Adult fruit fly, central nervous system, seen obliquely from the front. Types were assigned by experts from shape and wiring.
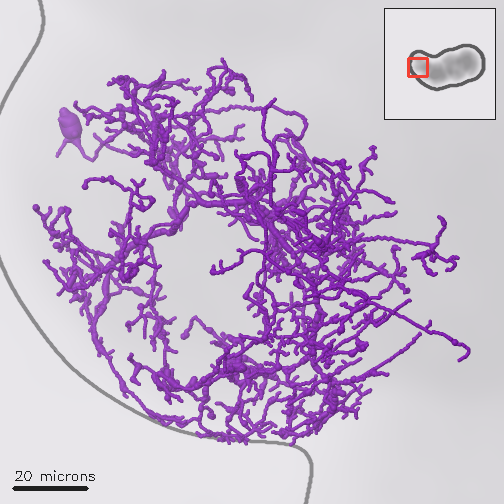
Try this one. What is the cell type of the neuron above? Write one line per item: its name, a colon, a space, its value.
cell type: IN03A007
